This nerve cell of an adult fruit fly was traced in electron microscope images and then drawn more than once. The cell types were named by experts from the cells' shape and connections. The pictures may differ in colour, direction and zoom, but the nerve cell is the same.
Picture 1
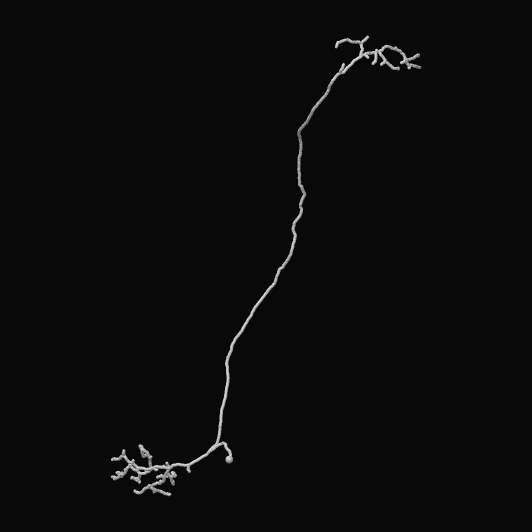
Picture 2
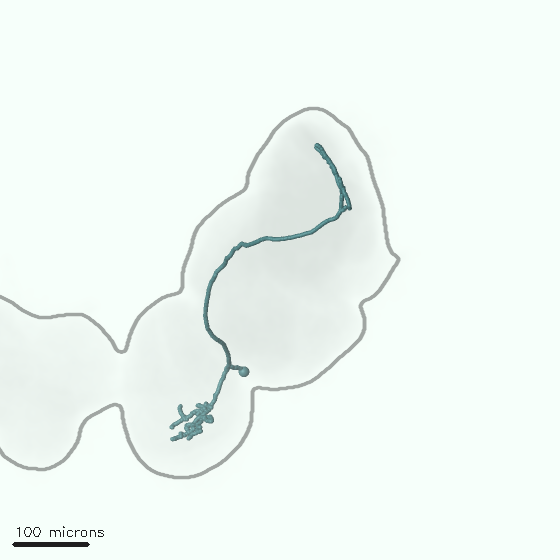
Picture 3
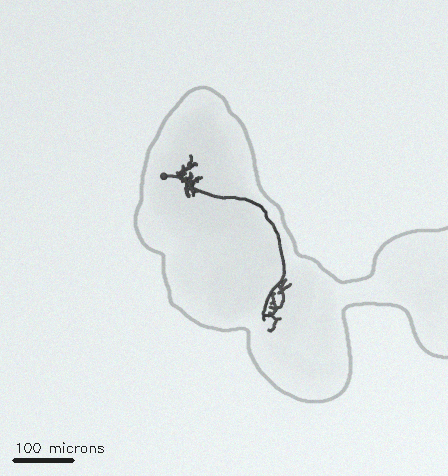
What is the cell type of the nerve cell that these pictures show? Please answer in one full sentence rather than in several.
It is to cell type MeVPMe9 that the nerve cell belongs.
